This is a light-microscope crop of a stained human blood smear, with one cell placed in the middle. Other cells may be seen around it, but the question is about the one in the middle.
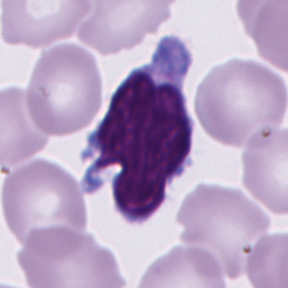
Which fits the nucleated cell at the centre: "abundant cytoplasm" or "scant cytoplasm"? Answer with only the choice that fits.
Scant cytoplasm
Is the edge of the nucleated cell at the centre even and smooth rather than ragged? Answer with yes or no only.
No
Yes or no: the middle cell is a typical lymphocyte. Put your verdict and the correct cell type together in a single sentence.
Yes, what sits in the centre of the crop is a typical lymphocyte.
